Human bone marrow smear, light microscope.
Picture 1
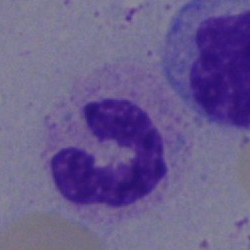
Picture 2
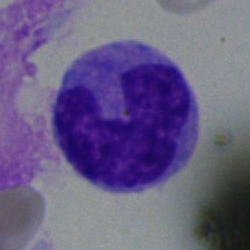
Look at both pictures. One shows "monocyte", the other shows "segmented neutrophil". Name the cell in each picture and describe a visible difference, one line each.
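The cell in picture 1 is a segmented neutrophil. The cytoplasm is ample and pale pinkish-lilac.
The cell in picture 2 is a monocyte. The nucleus fills most of the cell.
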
